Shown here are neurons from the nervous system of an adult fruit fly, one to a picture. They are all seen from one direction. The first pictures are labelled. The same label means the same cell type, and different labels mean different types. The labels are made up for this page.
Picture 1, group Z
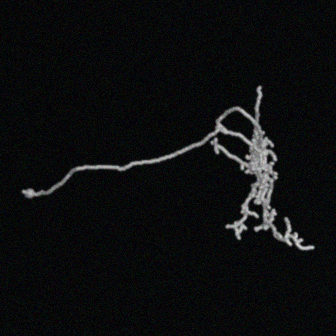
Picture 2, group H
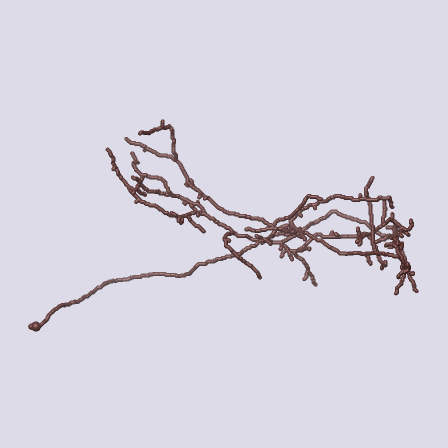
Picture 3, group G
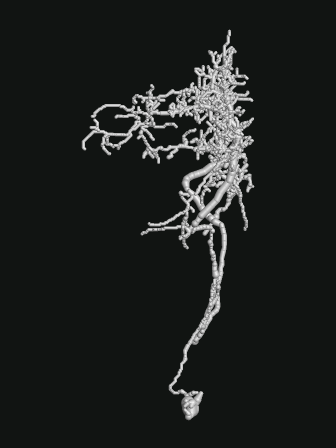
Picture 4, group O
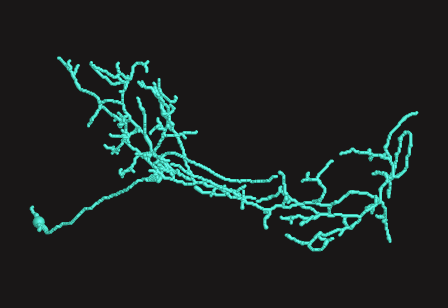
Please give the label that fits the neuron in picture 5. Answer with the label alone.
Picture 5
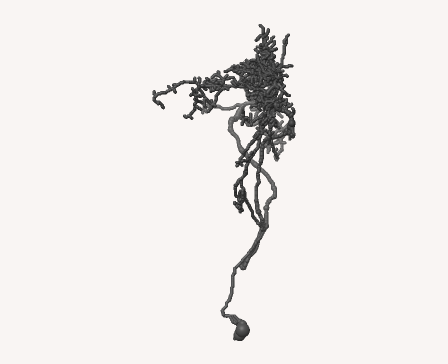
group G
